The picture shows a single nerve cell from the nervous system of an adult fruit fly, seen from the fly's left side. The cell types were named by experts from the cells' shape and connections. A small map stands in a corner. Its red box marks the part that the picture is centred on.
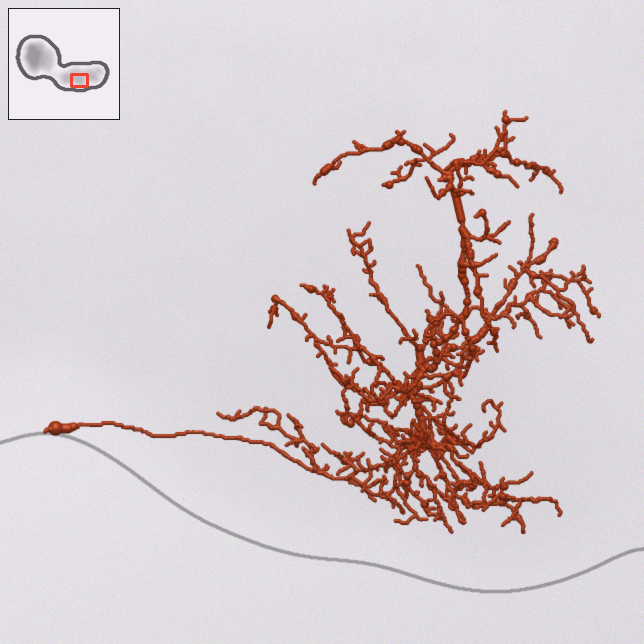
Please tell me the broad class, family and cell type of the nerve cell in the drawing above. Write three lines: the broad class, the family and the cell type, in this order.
nerve-cord intrinsic neuron
hemilineage 13B
IN13B024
